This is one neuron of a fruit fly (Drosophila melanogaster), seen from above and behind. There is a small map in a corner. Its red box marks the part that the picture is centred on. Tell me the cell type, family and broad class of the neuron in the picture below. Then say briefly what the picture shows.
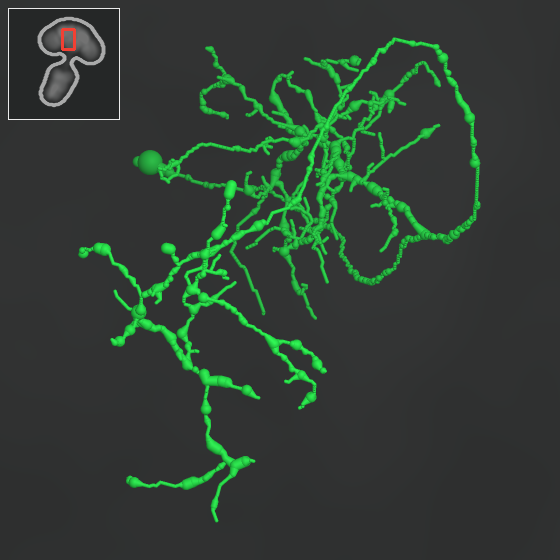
Its cell type is CB1418. The family is hemilineage VESa1. It is a central-brain intrinsic neuron. It lies in the brain. Its cell body lies at the upper left of the picture. The picture shows dozens of branch ends.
